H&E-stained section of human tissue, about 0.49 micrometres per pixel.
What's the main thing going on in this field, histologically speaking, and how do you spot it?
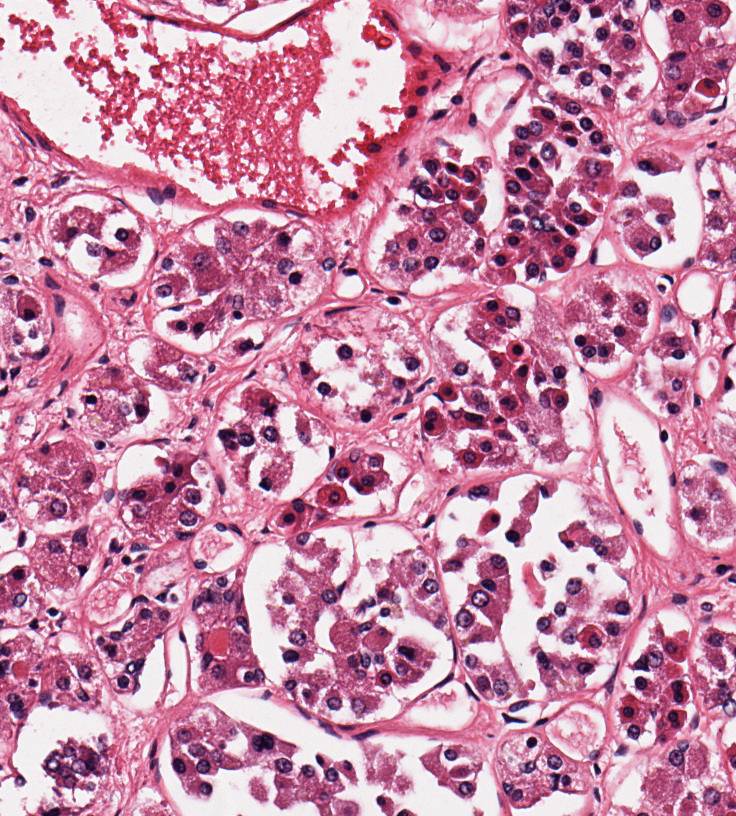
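In this field the main structure is the pars distalis of the pituitary. Across the whole field the cells lie in rounded nests divided by thin septa. What decides it is the mixture within the nests: scattered cells with dense deep-red cytoplasm stand out among paler ones.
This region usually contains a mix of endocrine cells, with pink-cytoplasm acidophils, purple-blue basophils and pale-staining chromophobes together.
The cytoplasm is abundant, granular and pink-purple. Most nuclei are round, and a nucleolus is visible in some.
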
